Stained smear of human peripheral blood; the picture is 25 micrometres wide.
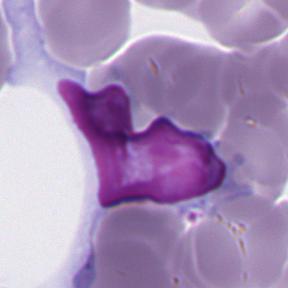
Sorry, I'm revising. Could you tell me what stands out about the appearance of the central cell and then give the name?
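Looking at the outline, I find it irregular and angular rather than round. I see the nucleus as one continuous mass, with a deep notch in its upper edge. It stains a deep magenta-purple, though a paler, mottled area sits in its right-hand part. What I am looking at is a typical lymphocyte.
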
